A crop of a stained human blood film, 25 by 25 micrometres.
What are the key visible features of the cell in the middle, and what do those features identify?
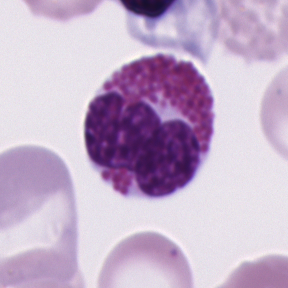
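Coarse, round, reddish-pink granules pack the cytoplasm. The outline is round and smooth, with no surface projections. In the lower left part of the cell sits the nucleus, its chromatin dark purple and coarsely clumped. The cell is an eosinophil.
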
